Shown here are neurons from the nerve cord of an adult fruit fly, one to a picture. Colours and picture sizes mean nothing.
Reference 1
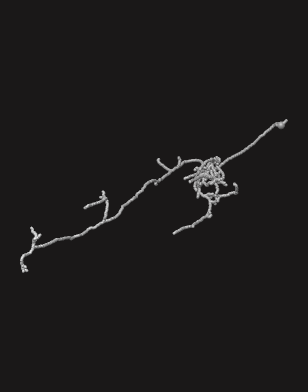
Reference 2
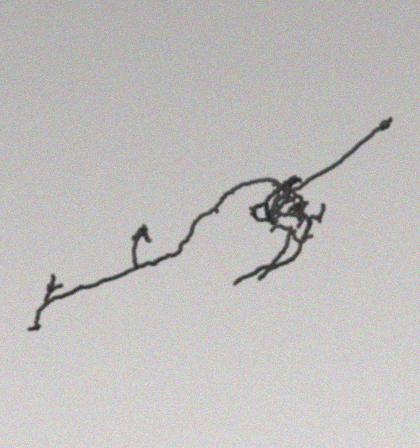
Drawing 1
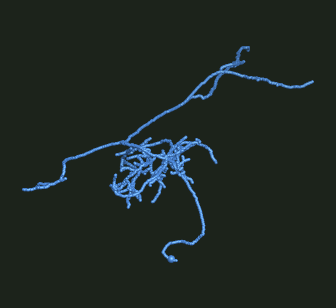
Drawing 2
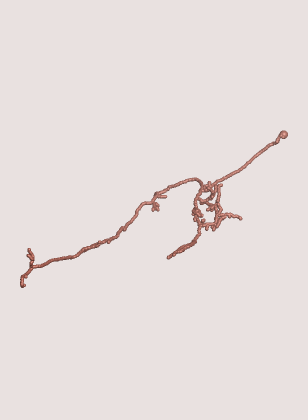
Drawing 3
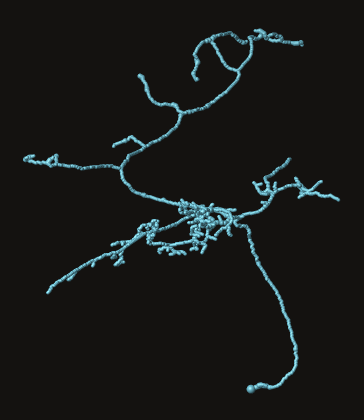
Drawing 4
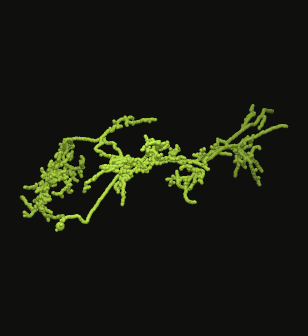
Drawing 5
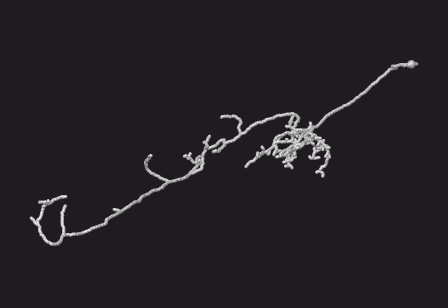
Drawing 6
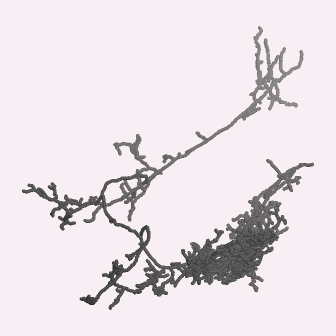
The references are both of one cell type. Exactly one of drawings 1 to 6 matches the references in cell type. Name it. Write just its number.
2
